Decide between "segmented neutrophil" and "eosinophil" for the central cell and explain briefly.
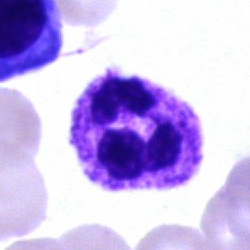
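Segmented neutrophil. The deciding feature is the granules: small purple granules are scattered throughout abundant, pale lilac-pink cytoplasm.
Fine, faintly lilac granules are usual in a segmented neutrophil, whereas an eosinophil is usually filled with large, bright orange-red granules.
The nuclear lobes are arranged around a pale central area of cytoplasm, and their chromatin is dense and dark purple.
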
